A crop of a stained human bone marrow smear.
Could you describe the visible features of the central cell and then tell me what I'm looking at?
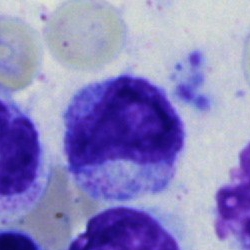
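Going item by item: the nucleus fills the upper part of the cell, and the visible cytoplasm runs as a band along the lower side. That cytoplasm is pale lilac-grey and holds fine pinkish-purple granules. This is a monocyte.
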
